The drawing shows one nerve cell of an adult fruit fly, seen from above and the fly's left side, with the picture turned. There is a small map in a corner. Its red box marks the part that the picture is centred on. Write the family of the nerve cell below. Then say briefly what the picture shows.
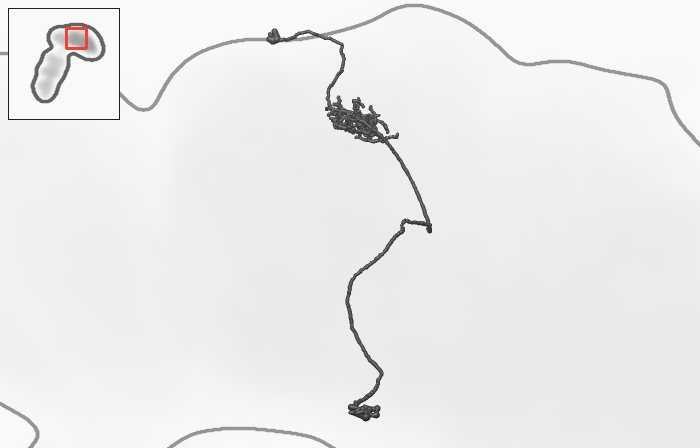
The family is hemilineage ALv1. This is a central-brain intrinsic neuron. It lies in the brain. The cell body is at the top of the picture.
